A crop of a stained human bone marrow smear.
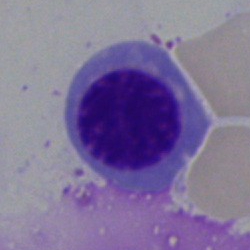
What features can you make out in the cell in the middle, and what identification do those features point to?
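Set off-centre toward the left side of the cell is a nucleus with coarsely clumped chromatin. Around it the cytoplasm is blue, with a paler area lying beside the nucleus on its upper right. This cell is an erythroblast.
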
